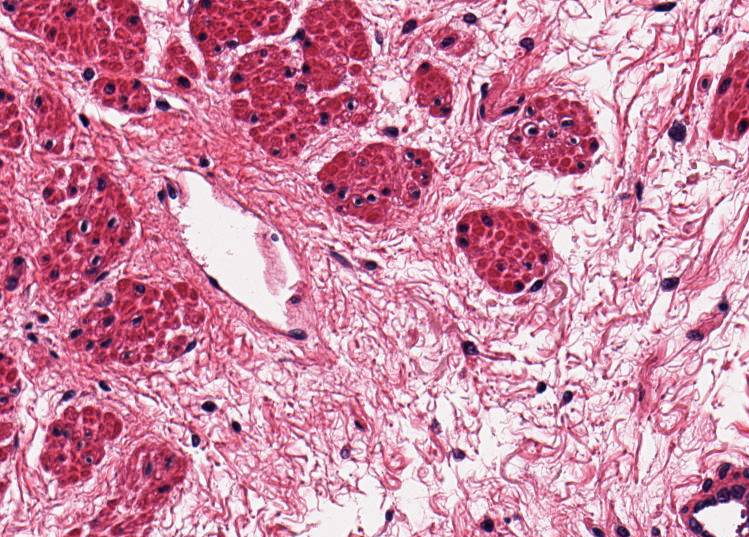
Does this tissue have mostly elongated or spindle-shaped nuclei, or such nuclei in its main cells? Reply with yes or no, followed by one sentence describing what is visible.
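No. The nuclei in the nests are small, round and dark.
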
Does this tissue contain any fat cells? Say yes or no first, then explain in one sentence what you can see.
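No. No fat cells are present in the field.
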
